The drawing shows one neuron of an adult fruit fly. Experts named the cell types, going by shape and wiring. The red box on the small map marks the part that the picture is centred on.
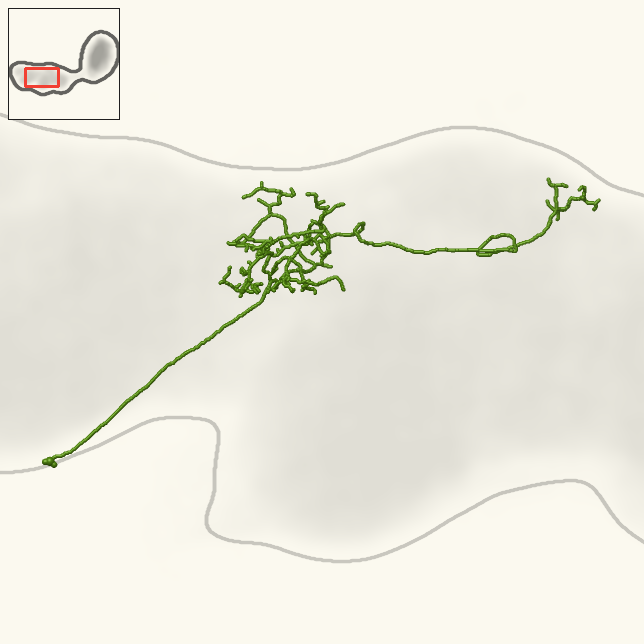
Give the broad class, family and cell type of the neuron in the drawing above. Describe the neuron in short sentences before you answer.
The cell body can be seen at the lower left of the picture. In this view it is wider than it is tall. It is a nerve-cord intrinsic neuron. The family is hemilineage 07B. The cell type is IN07B079.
